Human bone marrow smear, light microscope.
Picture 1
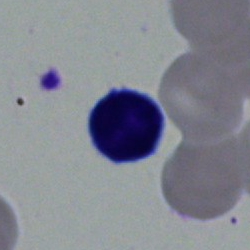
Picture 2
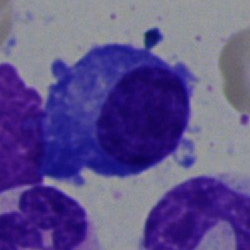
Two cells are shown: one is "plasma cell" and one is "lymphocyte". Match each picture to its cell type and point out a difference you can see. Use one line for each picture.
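Picture 1 shows a lymphocyte: No distinct rim of cytoplasm can be seen around the dark nucleus.
Picture 2 shows a plasma cell: The cytoplasm is plentiful, forming a broad zone on the left of the nucleus.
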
